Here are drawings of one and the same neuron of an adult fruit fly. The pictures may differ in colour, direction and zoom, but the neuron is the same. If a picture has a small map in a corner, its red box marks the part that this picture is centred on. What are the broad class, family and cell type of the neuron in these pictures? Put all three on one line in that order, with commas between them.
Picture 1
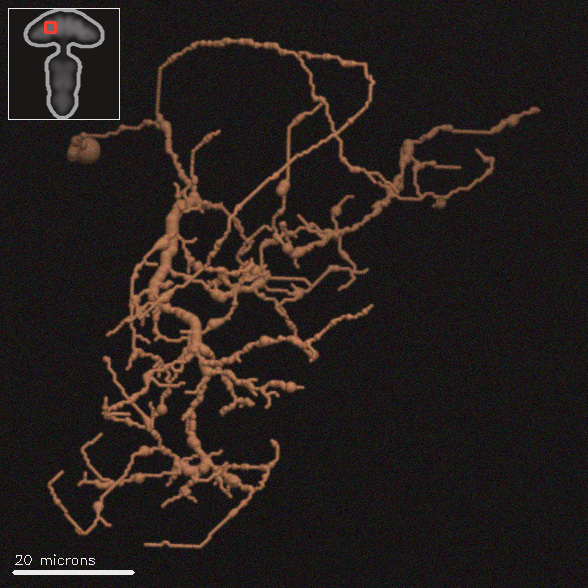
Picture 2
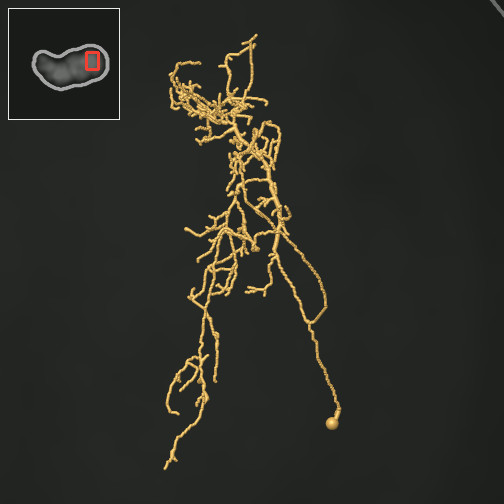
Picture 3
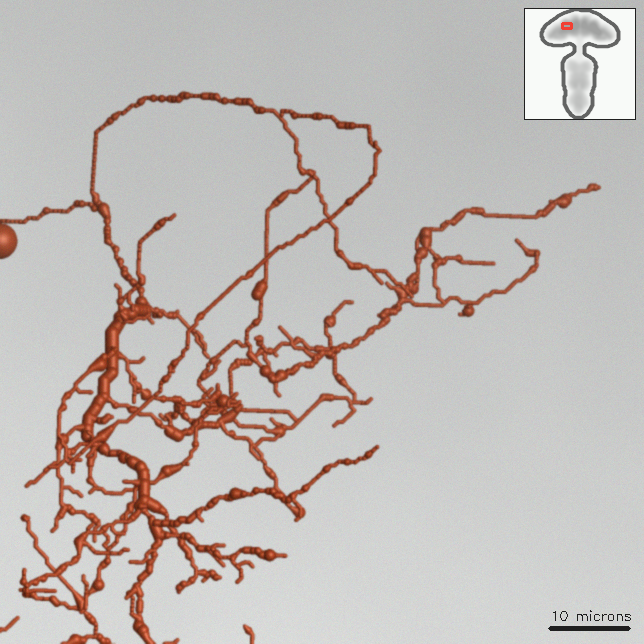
central-brain intrinsic neuron, hemilineage VLPl&p2_lateral, LHAV1a3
